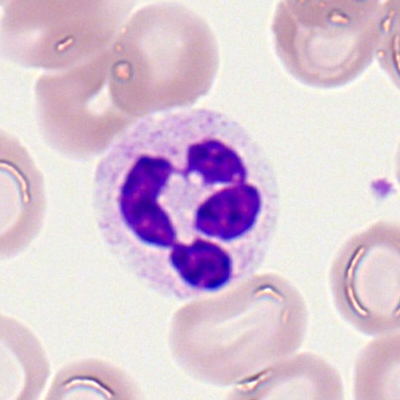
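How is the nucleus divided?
Into several separate lobes, ringed around a pale centre.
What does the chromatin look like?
Dark purple and densely clumped.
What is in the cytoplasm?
Fine, faint purplish granules, scattered throughout.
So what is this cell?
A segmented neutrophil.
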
